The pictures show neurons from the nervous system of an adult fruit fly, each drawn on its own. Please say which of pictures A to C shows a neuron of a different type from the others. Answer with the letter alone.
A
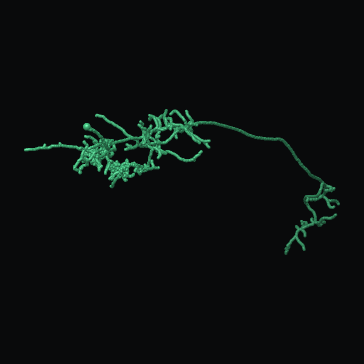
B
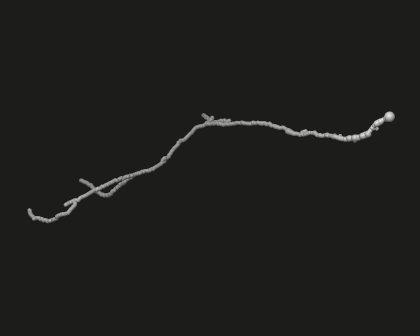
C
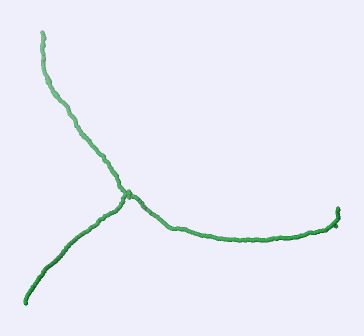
A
